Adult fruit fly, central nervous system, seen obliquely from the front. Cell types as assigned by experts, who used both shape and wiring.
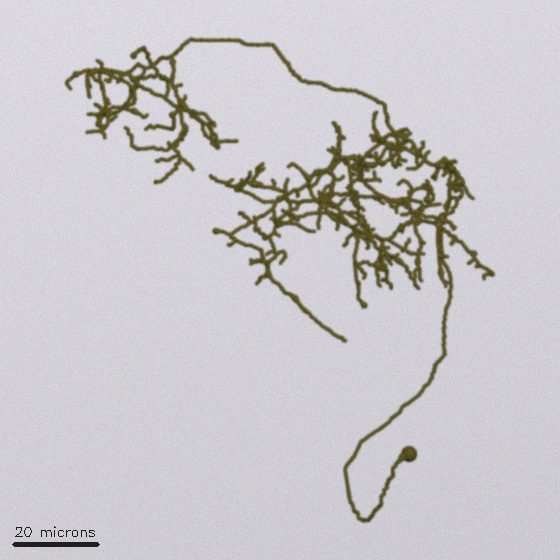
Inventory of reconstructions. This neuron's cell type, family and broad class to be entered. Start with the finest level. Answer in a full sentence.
Type LHAV3b2_c of hemilineage LHa3, a central-brain intrinsic neuron.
